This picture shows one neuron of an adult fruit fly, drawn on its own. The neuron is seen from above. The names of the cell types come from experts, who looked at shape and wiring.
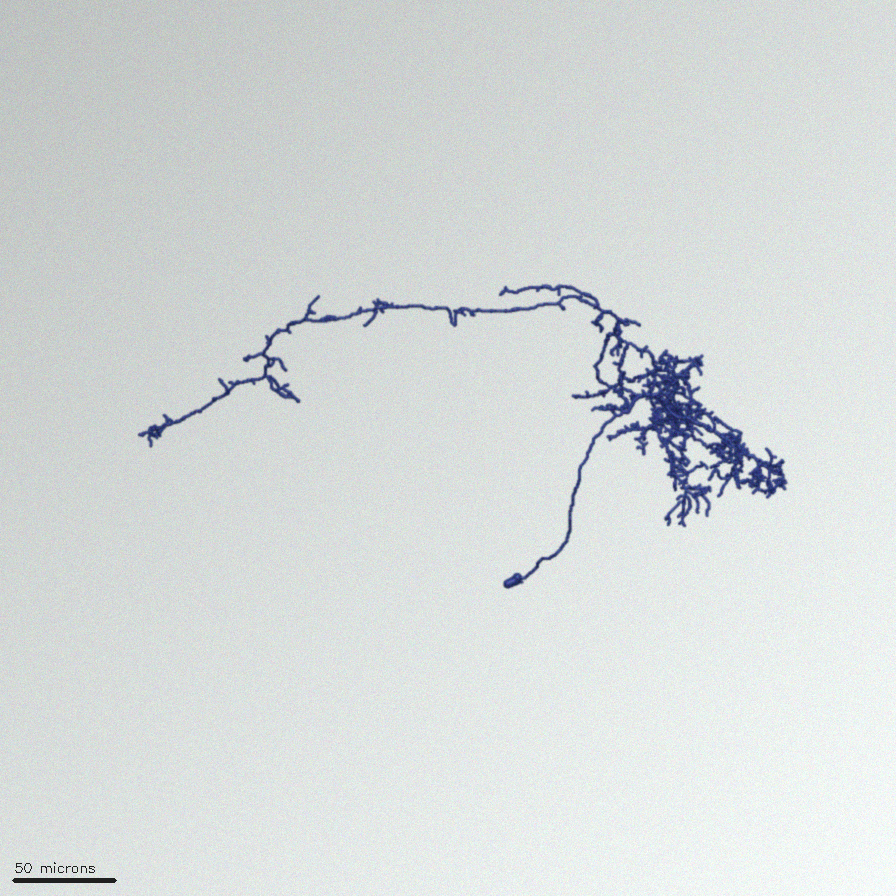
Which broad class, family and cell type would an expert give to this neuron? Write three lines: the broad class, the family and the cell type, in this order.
central-brain intrinsic neuron
hemilineage DM4_dorsal
pC1_11a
